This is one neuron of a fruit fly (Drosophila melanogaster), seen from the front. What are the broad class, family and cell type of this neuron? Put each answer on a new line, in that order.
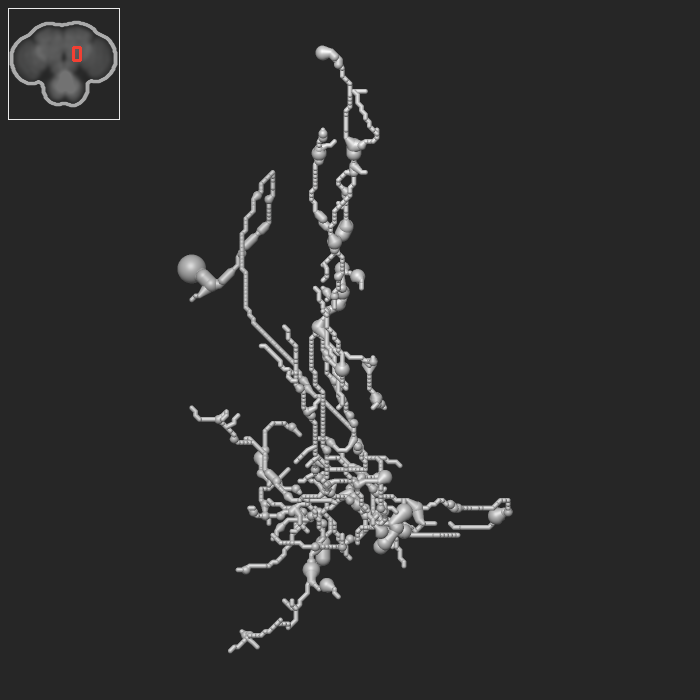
central-brain intrinsic neuron
hemilineage DM5_ventral
CB1339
